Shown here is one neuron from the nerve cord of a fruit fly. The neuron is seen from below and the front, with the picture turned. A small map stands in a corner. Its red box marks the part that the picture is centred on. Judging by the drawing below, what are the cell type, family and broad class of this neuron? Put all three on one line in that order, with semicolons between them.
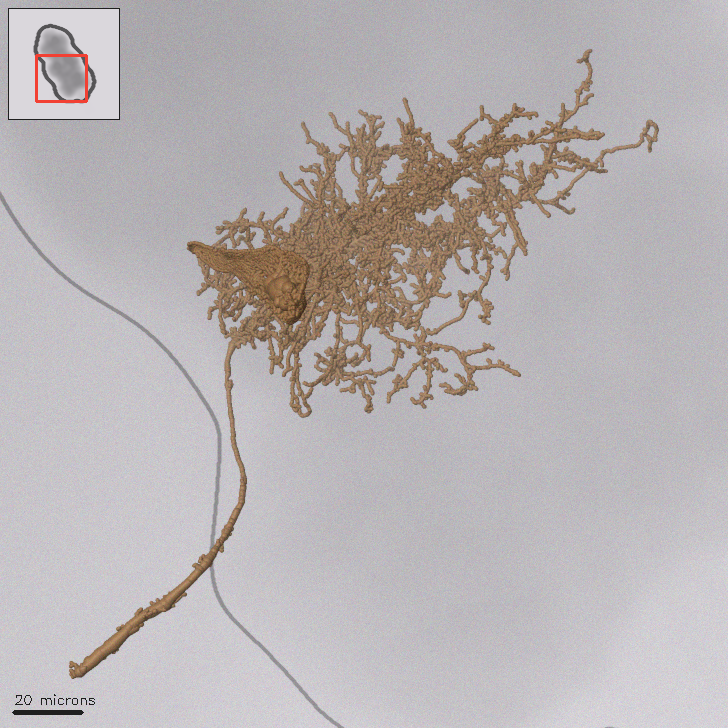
i2 MN; hemilineage 16B; motor neuron of the nerve cord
